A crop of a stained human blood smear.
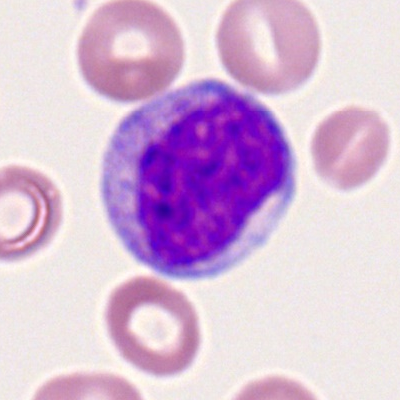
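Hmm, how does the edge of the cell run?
Roughly round, I'd say, and smooth.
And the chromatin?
Dark purple and patchy, lighter areas between denser clumps.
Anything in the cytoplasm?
No coarse coloured granules, and no vacuoles.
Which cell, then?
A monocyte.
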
